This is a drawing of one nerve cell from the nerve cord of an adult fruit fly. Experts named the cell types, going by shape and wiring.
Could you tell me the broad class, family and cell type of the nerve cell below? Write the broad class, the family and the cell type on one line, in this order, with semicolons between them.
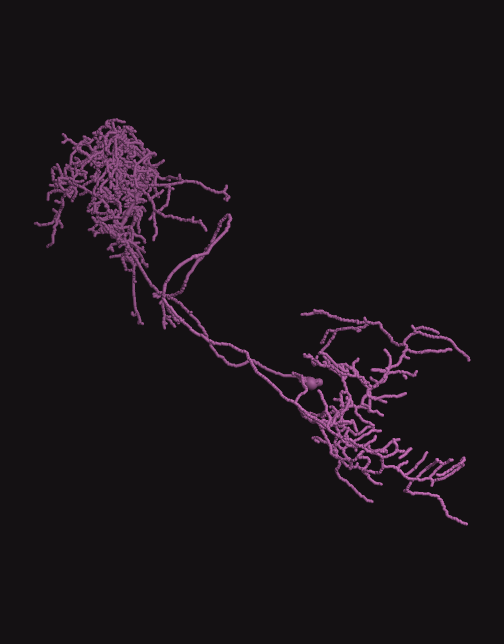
nerve-cord intrinsic neuron; hemilineage 12A; IN12A005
